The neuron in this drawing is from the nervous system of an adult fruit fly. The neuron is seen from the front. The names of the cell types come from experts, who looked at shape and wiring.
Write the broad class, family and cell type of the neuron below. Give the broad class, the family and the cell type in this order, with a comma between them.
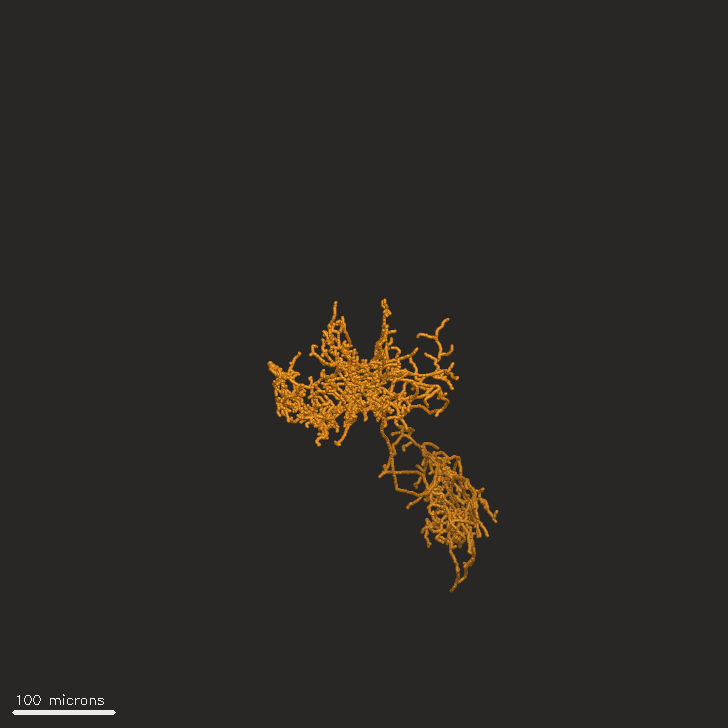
descending neuron, DNge, DNge048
